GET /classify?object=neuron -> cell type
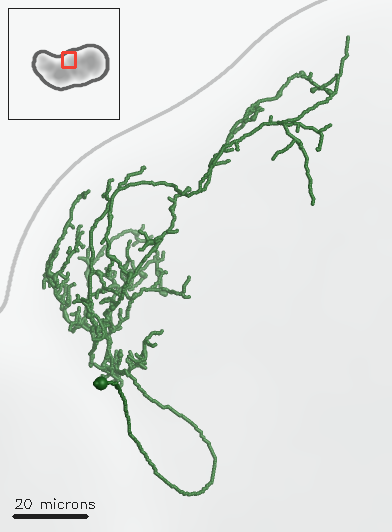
CB2889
